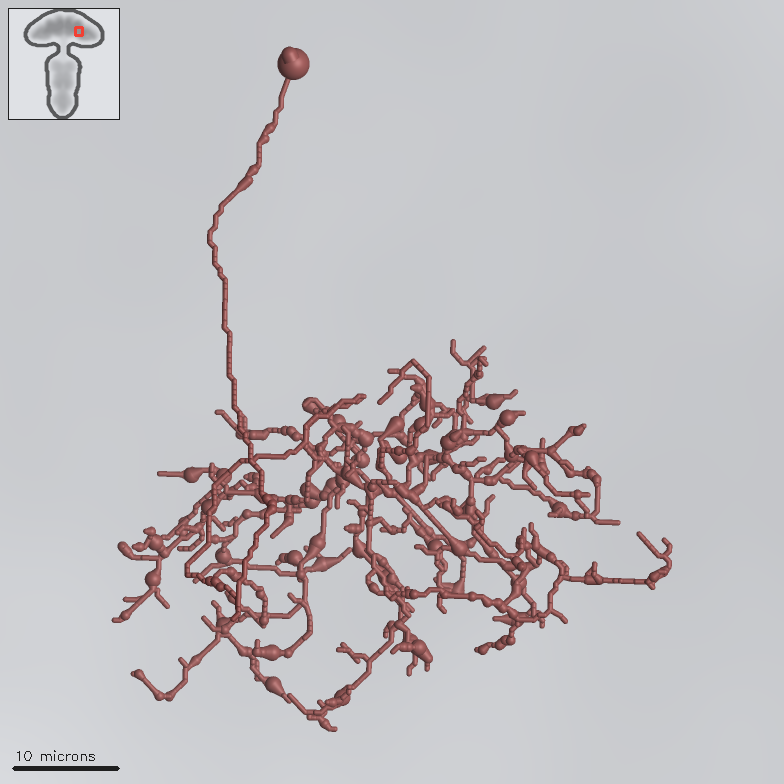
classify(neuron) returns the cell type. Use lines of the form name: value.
cell type: Li34b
